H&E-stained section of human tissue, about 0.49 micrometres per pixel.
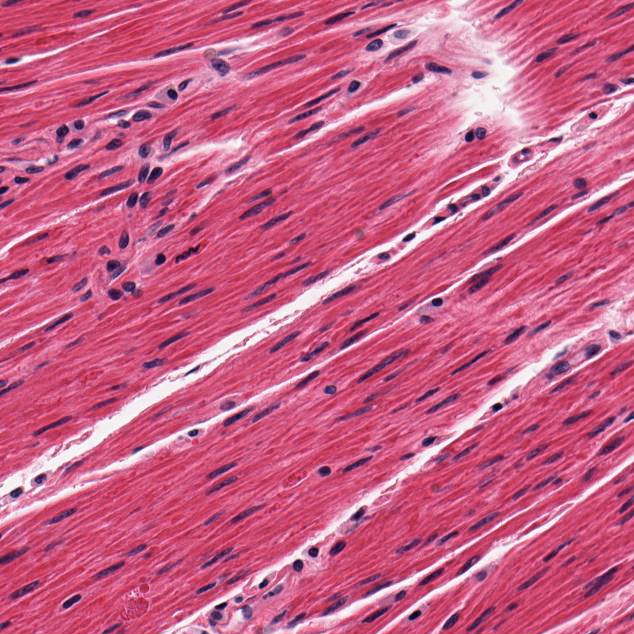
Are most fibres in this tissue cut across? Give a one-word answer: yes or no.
No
